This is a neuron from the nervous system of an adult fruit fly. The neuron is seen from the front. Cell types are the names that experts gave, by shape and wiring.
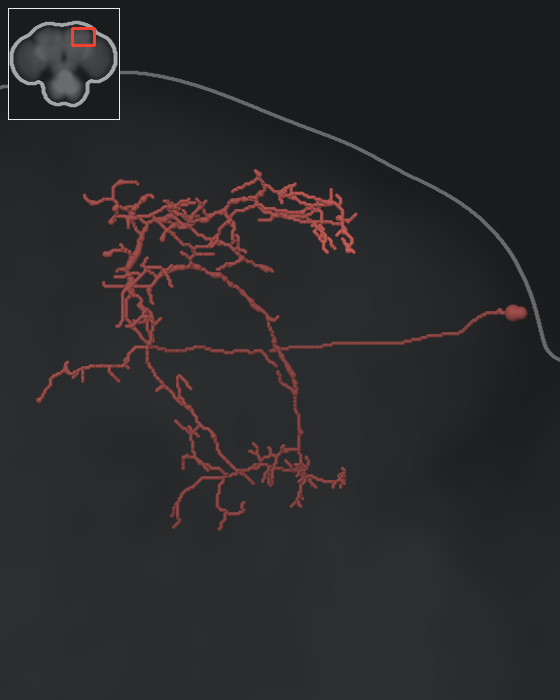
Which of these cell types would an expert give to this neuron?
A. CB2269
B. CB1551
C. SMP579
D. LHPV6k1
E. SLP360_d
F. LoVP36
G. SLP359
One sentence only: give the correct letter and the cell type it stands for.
Identified by cell type, the neuron is CB1551 from option B.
